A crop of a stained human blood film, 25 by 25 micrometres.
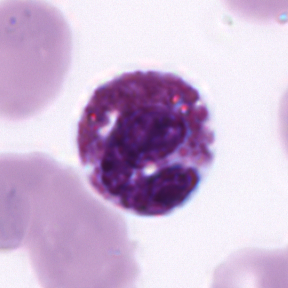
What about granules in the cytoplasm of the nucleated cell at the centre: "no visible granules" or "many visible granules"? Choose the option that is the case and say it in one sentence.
The cytoplasm of the cell carries many visible granules.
